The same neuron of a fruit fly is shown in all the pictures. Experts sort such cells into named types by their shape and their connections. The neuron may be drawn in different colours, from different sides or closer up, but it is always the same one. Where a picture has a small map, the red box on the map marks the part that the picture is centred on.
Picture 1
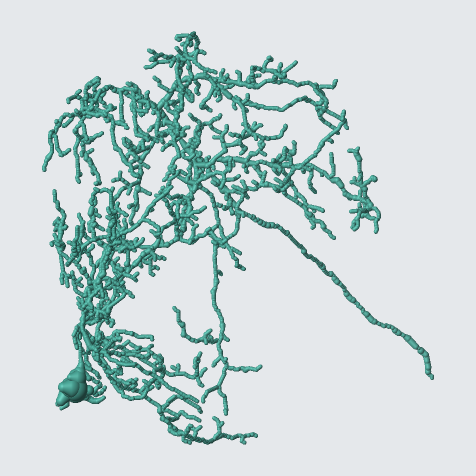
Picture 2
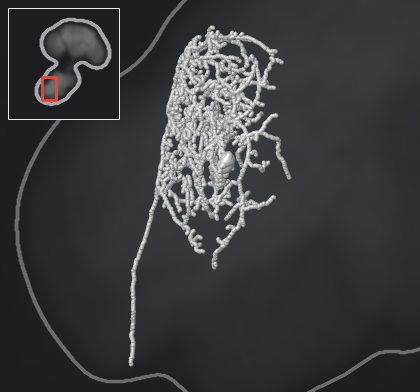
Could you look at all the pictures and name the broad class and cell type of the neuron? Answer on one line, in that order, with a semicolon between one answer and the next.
motor neuron of the nerve cord; Pleural remotor/abductor MN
